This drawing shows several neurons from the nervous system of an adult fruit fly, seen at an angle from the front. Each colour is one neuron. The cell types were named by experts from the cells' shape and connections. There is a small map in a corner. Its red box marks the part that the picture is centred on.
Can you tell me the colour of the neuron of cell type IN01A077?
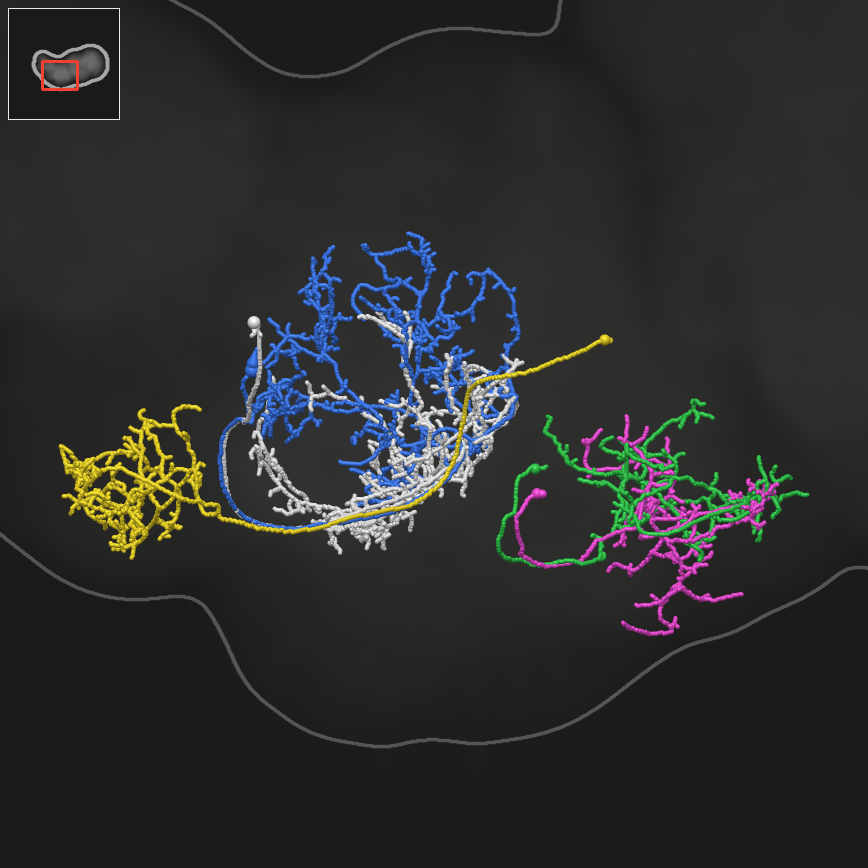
yellow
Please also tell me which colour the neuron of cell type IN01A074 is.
green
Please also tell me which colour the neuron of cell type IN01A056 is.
white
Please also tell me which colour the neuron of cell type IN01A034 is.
blue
